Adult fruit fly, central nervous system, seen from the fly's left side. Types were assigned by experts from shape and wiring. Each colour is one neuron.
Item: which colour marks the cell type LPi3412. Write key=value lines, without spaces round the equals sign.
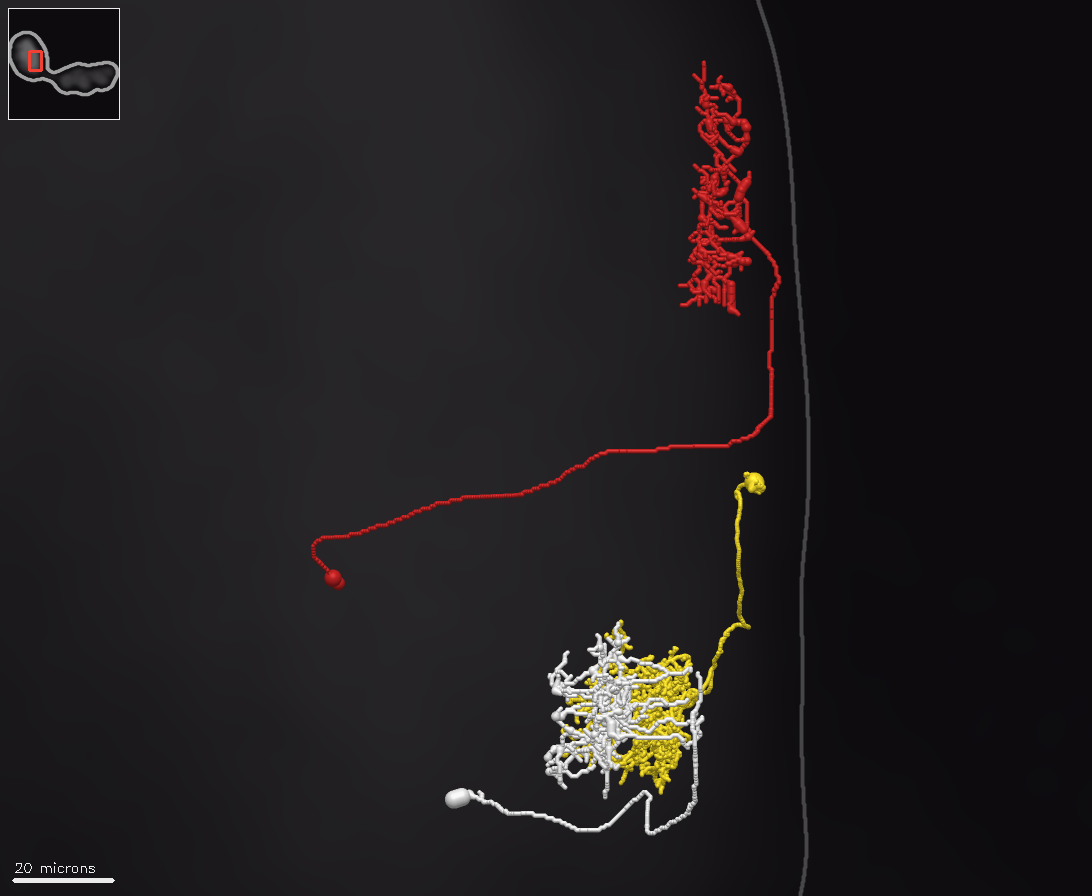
colour=yellow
